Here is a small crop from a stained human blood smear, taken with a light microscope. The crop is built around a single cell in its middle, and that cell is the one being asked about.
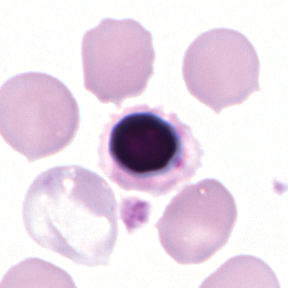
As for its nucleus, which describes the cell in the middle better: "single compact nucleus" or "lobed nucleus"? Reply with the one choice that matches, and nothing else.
Single compact nucleus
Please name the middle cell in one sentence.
By classification, the middle cell of this crop is a normoblast.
